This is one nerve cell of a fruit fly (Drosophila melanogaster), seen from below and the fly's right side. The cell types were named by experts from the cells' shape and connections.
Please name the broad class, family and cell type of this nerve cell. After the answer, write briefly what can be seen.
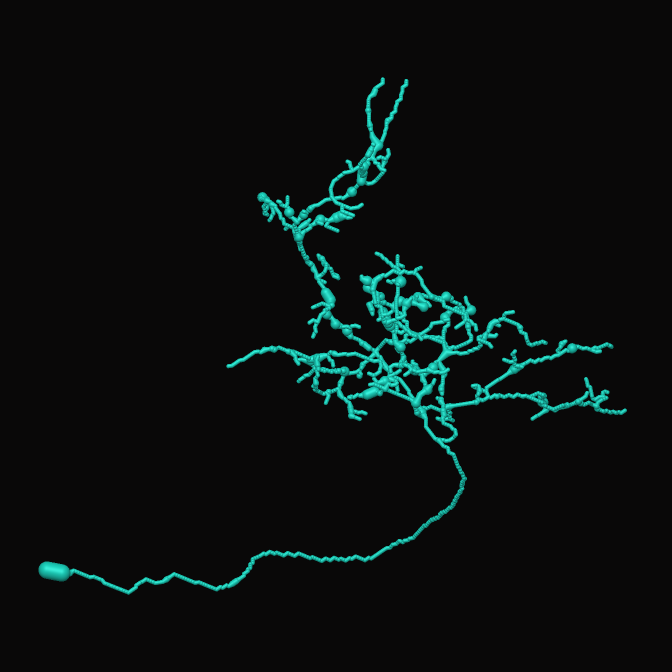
This is a nerve-cord intrinsic neuron. Its family is hemilineage 14A. It is of cell type IN14A097. Its cell body lies at the lower left of the picture. Dozens of branch ends can be seen.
